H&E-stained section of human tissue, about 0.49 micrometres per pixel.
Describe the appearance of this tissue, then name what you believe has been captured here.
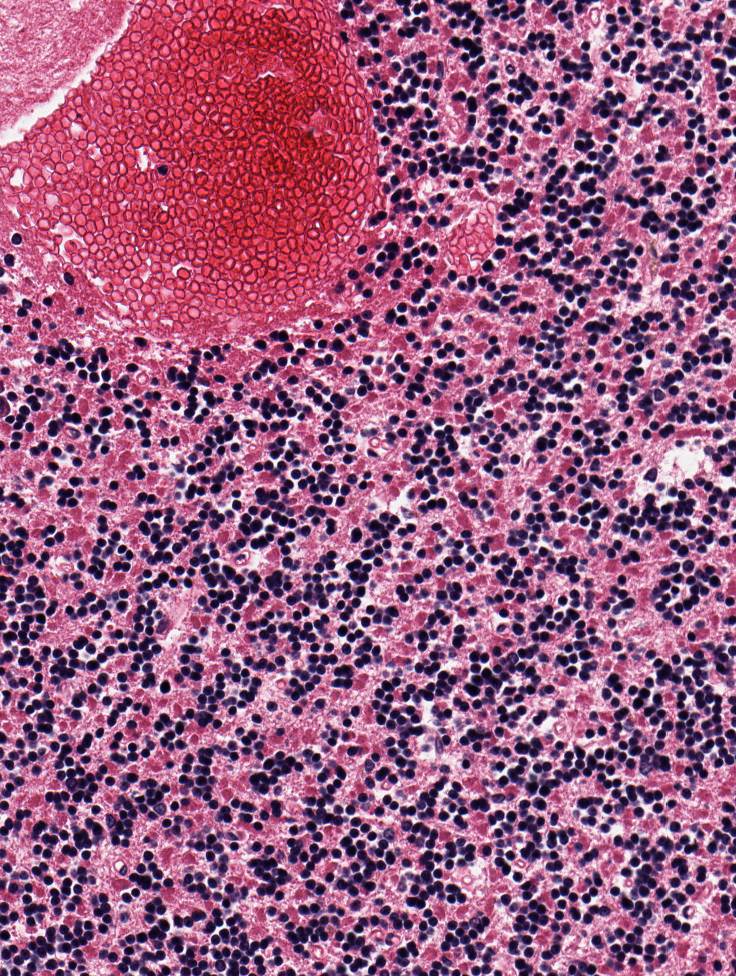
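Small, dark, round, uniform nuclei crowd densely and fairly evenly over almost the whole field, with little visible cytoplasm. Between them lie irregular, nucleus-free islands of pink, finely granular to fibrillary material. Red blood cells in the vessel are packed so tightly many look polygonal. It is cerebellum.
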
